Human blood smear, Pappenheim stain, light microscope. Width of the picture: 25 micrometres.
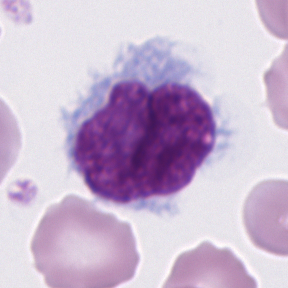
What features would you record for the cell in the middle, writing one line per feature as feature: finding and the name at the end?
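Nucleus: deep vertical cleft, two rounded halves
Cytoplasm: pale blue, no vacuoles
Edge: many fine hair-like projections
Name: hairy cell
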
